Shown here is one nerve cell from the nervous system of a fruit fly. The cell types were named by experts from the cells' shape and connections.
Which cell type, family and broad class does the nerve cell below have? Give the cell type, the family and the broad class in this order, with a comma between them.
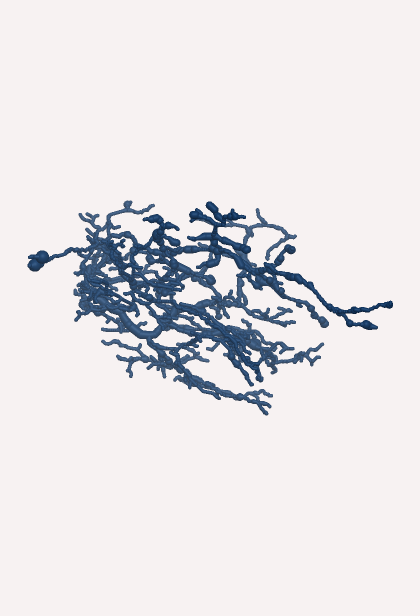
GNG165, hemilineage TRdl_b, central-brain intrinsic neuron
